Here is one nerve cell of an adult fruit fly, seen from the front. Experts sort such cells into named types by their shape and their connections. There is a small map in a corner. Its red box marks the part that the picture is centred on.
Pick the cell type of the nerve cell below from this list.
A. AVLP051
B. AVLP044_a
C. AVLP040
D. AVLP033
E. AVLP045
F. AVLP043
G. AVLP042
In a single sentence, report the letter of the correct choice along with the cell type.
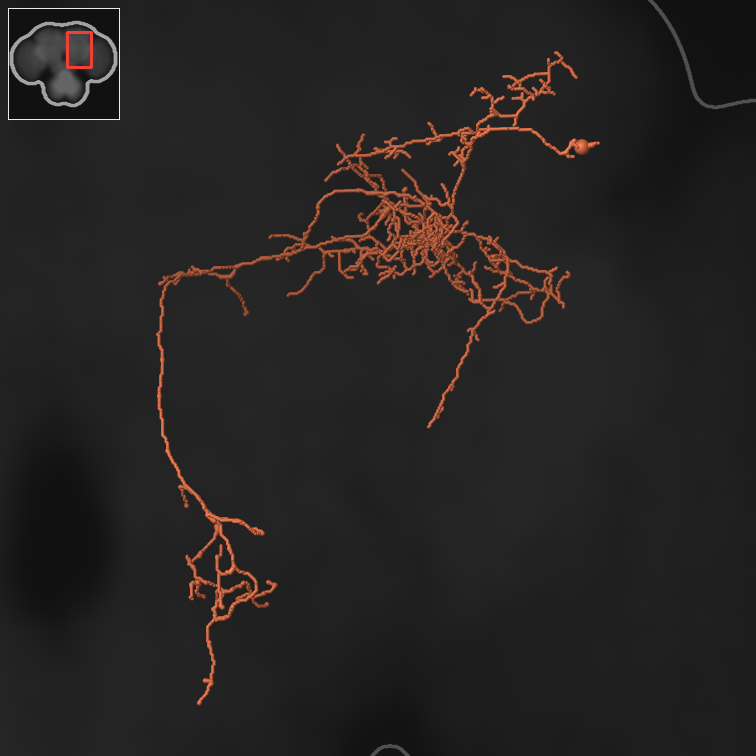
The cell type assigned to the nerve cell is AVLP043, under option F.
